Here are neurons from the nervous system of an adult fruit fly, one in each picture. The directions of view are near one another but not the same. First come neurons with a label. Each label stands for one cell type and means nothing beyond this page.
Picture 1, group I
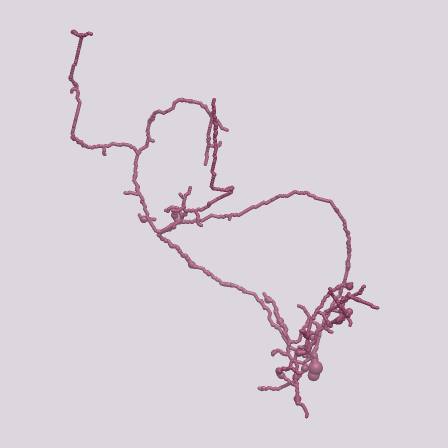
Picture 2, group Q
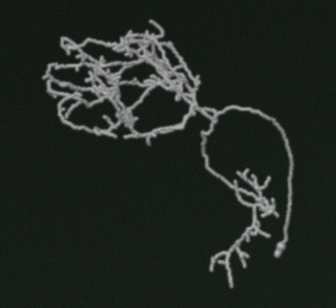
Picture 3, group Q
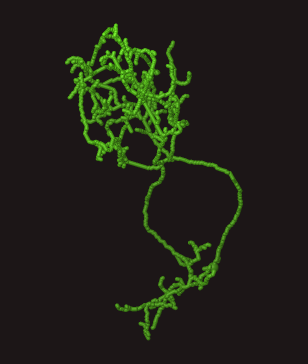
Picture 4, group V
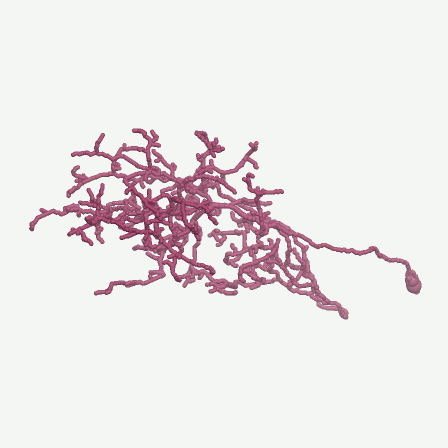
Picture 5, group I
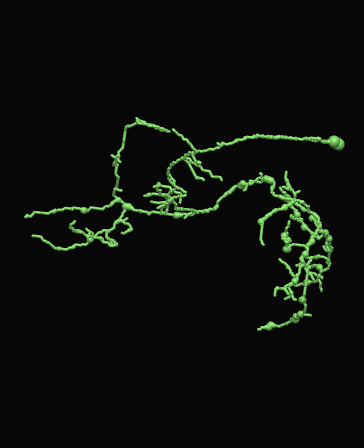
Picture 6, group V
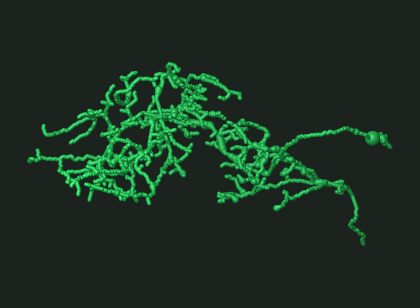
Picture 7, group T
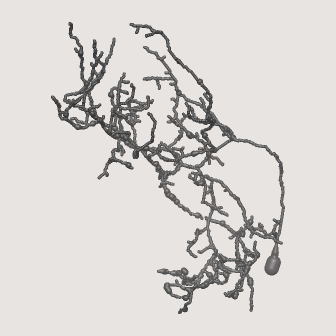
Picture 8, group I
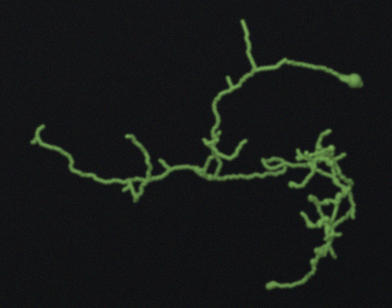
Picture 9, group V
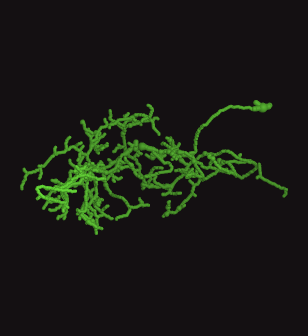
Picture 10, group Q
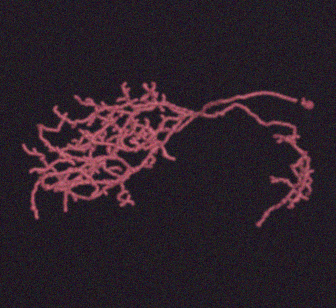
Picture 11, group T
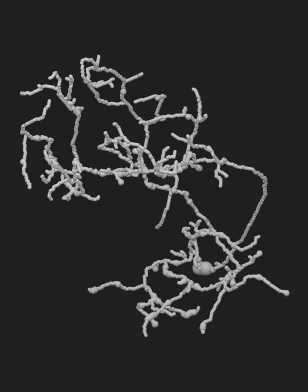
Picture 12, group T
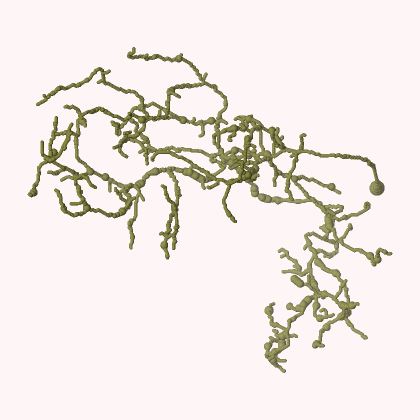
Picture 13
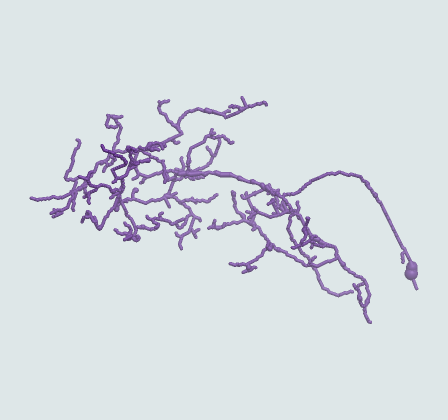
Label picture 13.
group V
